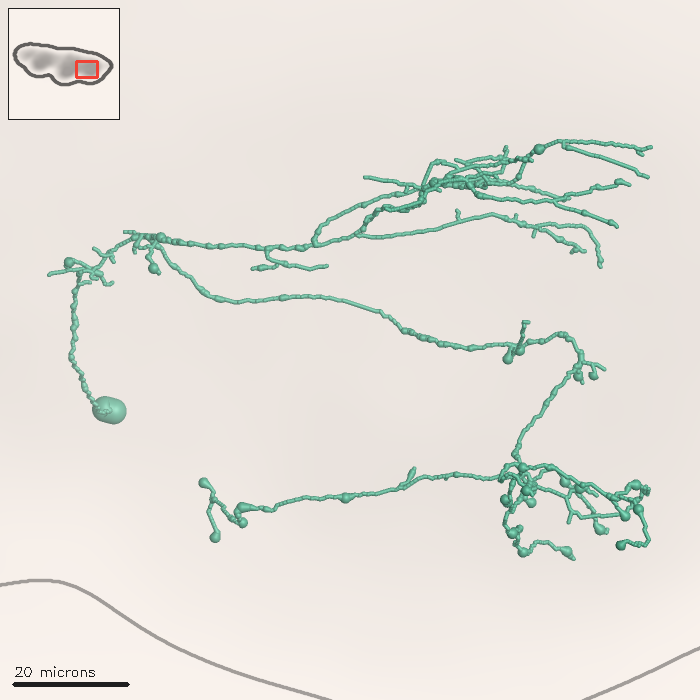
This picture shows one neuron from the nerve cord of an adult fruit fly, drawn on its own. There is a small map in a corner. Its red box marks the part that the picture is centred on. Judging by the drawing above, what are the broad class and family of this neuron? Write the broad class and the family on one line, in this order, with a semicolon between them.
nerve-cord intrinsic neuron; hemilineage 12A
